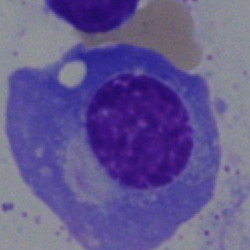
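Plasma cell; note the irregular outline with its uneven, wavy edges. You'll see a paler zone of cytoplasm against the lower-left side of the nucleus, and a single round clear vacuole in the upper-left part of the cytoplasm. No distinct purple granules show in the cytoplasm.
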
